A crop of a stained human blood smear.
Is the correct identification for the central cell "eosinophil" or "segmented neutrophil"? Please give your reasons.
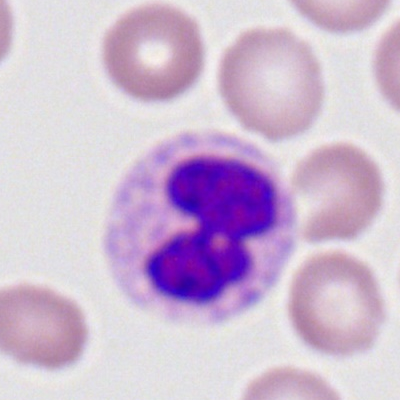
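This is a segmented neutrophil. First check: the granules scattered through the cytoplasm are fine and pink-violet.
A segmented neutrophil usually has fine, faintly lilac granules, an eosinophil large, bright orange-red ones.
Next, the nucleus has two lobes, one above the other. Last, the pale pink-lilac cytoplasm forms a wider rim on the left than on the right.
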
